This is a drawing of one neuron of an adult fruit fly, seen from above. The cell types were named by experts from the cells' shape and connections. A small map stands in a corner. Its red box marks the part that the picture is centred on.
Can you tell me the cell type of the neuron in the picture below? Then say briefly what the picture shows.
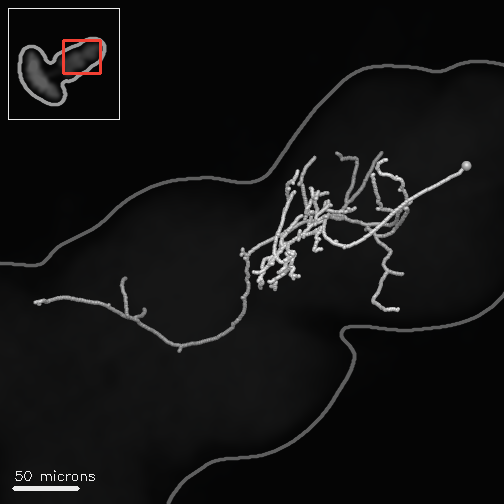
It is of cell type IN12B048. Its broad class is nerve-cord intrinsic neuron. It lies in the nerve cord. From left to right in the picture it spans about 350 microns.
